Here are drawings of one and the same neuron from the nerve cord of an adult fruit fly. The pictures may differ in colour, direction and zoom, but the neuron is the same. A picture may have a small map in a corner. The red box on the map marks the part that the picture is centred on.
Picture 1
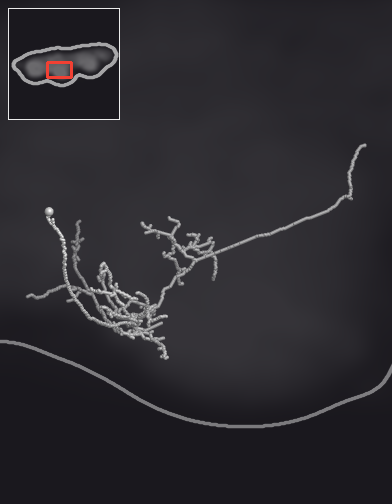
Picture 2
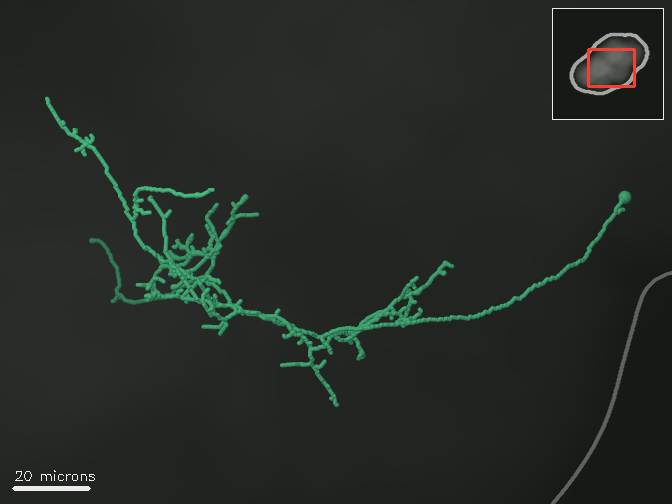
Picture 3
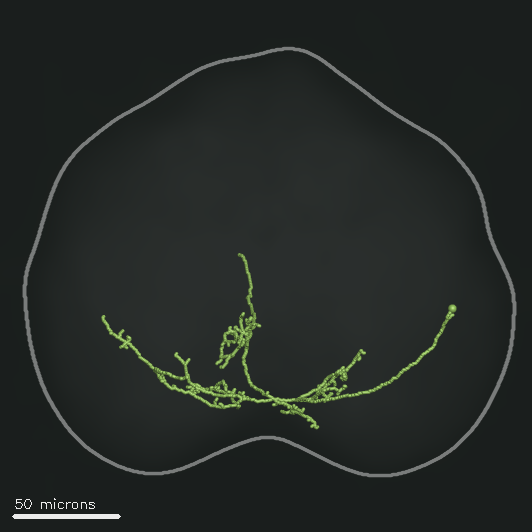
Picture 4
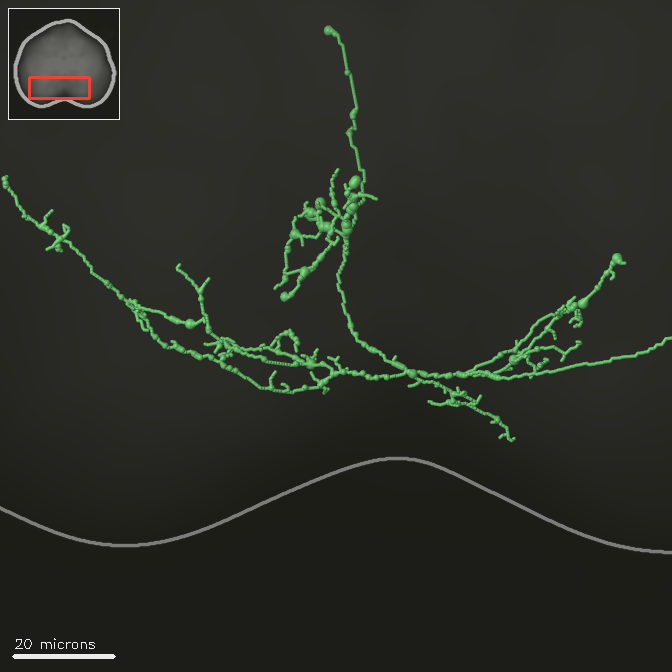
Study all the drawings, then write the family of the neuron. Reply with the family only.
hemilineage 09B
